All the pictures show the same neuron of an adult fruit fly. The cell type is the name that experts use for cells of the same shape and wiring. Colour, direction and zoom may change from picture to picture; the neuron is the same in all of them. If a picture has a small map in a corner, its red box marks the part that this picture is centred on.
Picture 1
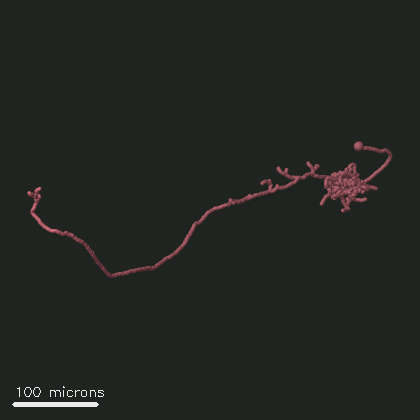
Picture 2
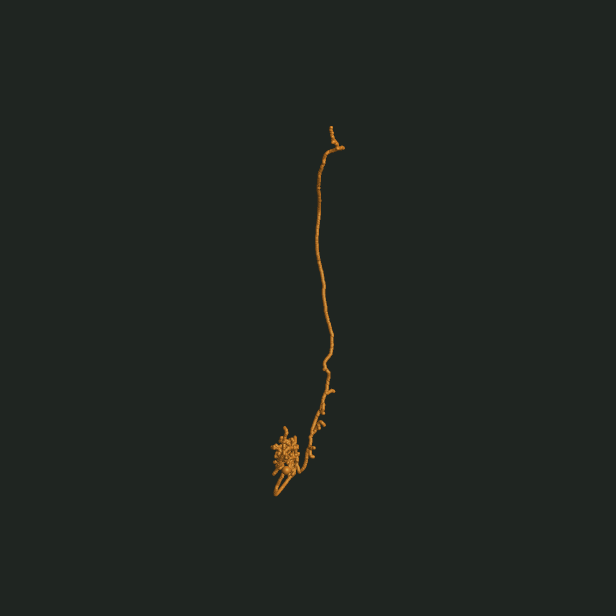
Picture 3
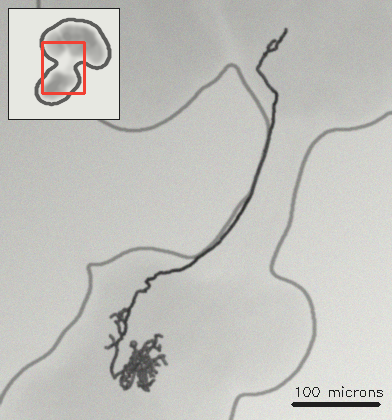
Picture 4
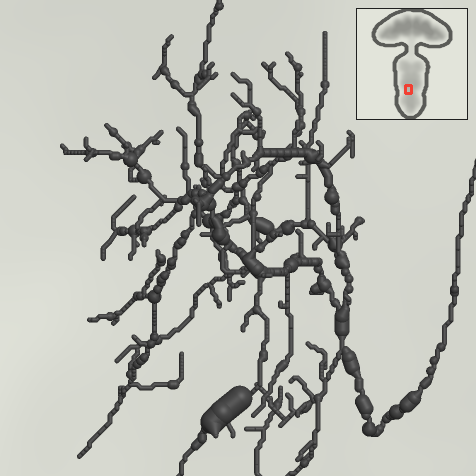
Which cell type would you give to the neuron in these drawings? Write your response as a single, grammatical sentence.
It is AN19B059 that is the cell type of the neuron.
